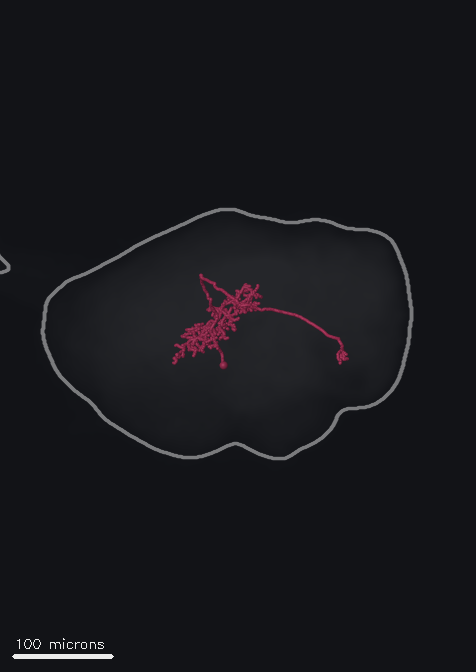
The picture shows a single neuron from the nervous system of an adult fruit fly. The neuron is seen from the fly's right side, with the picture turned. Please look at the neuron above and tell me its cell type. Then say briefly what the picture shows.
The cell type is MeTu3b. This is a visual projection neuron. The cell body is in the middle of the picture. By the scale bar it is about 180 microns wide in this view.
